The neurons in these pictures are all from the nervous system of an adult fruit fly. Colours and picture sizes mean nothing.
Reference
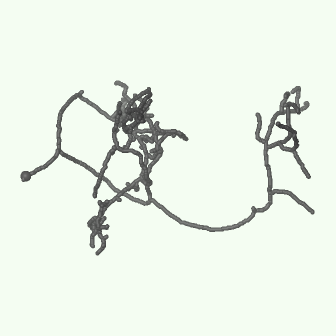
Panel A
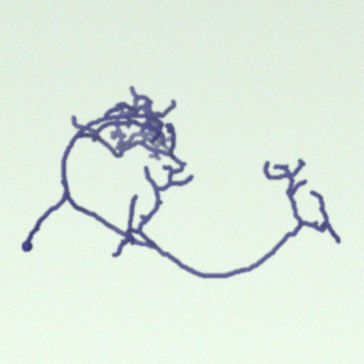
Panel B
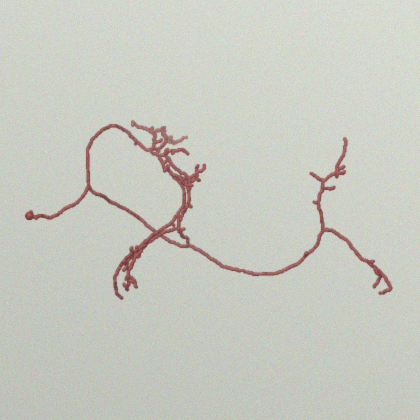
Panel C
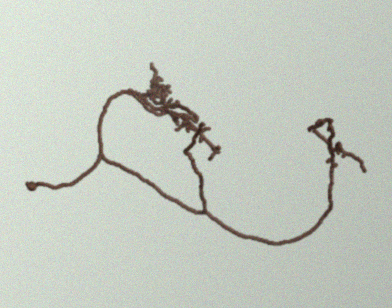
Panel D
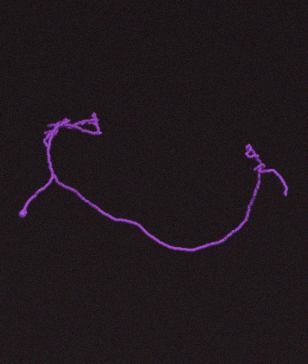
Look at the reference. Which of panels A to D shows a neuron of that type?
Panel B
